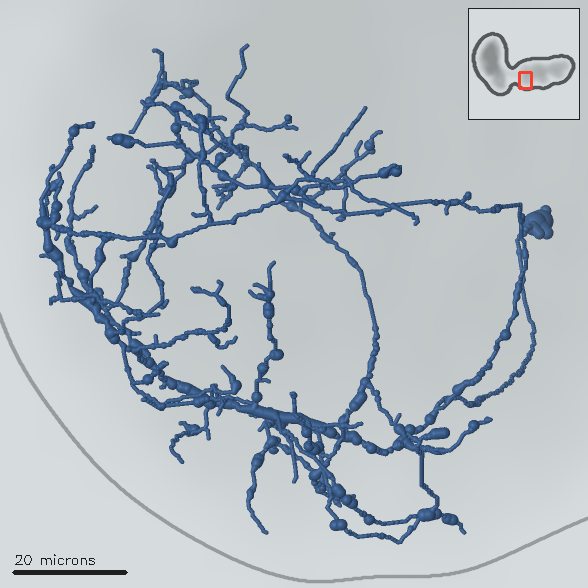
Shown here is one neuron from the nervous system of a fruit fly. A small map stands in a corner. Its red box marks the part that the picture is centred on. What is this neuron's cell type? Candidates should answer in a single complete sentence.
The cell type IN04B091 includes this neuron.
